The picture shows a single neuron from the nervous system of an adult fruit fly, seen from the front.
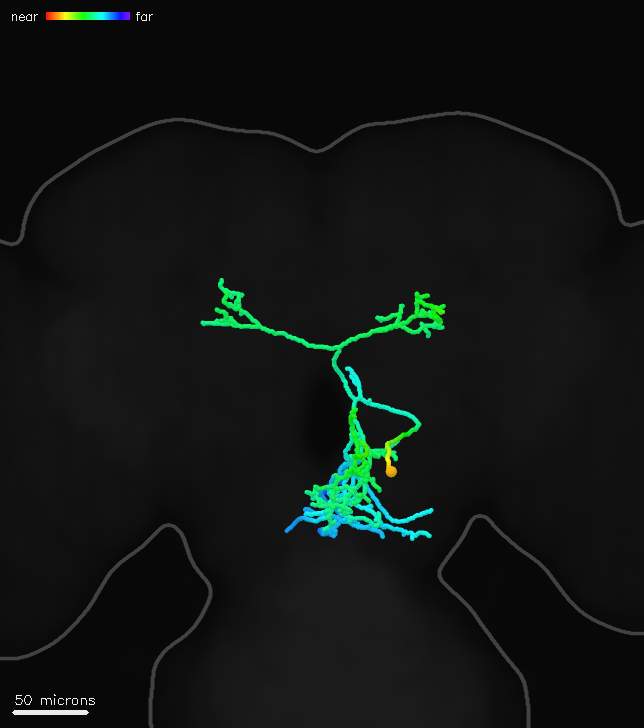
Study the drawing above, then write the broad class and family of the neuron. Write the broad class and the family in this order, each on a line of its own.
central-brain intrinsic neuron
hemilineage PSa1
